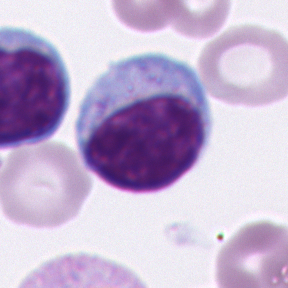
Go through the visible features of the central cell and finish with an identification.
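Take a moment with the outline, which is round and smooth. Now trace the edge of the nucleus: it stays smooth, with no notch or fold. Notice the chromatin, dark purple and dense, with a mottled look. In the cytoplasm you will find no vacuoles. What you are looking at is a typical lymphocyte.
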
